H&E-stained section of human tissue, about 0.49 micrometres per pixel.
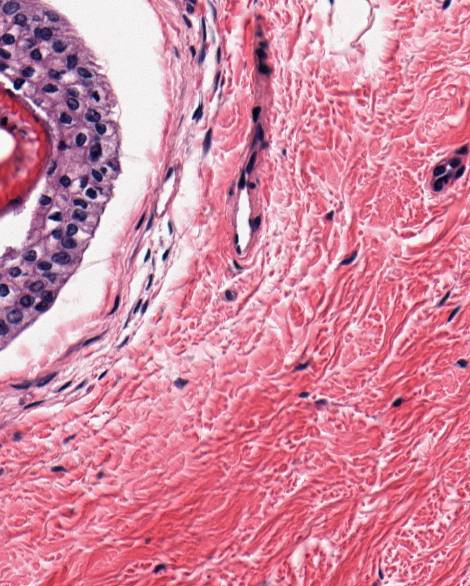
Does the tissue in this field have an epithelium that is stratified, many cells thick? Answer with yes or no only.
Yes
